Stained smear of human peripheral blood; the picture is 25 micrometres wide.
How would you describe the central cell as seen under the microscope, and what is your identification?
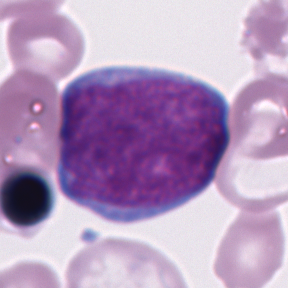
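Cytoplasm: only a thin blue rim around the nucleus. Nucleus rounded, no indentation or lobes. No granules visible in cytoplasm. Outline smooth, no surface projections. Name: myeloblast.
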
